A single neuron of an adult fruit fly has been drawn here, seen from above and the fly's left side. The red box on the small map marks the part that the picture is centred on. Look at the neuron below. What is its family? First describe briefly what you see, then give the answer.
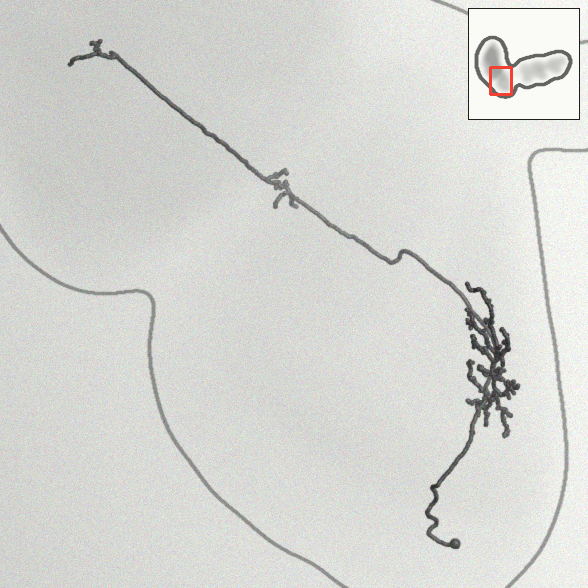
It is in the brain and does not reach the nerve cord. The cell body can be seen at the lower right of the picture. It is a visual projection neuron. The family is MeTu.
